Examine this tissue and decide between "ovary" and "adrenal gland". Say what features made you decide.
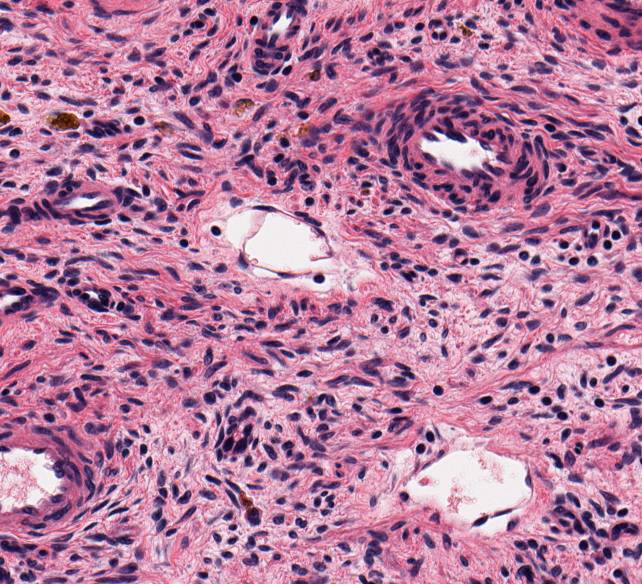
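It's ovary. The whole field is a cellular spindle-cell stroma, with no epithelium anywhere. Most nuclei look dark, ovoid to spindle-shaped, with little distinct cytoplasm, lying among fine, wavy pink collagen fibres.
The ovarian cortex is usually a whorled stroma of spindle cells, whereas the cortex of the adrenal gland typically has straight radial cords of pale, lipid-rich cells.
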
